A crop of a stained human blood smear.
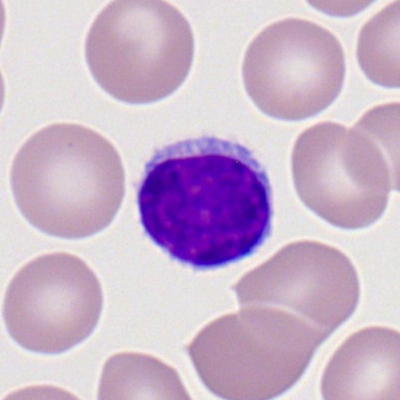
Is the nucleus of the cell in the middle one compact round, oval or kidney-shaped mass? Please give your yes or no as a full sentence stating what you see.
Yes, what its nucleus forms is one compact round, oval or kidney-shaped mass.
